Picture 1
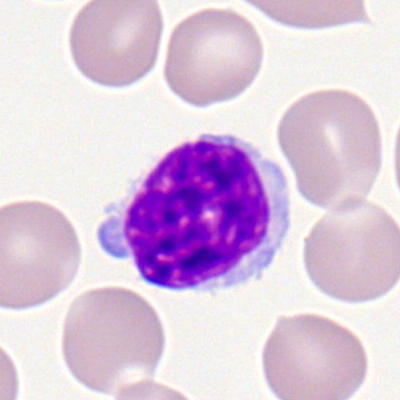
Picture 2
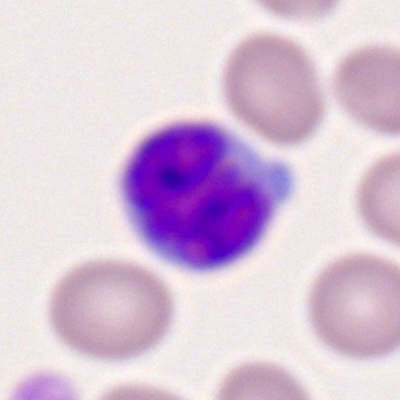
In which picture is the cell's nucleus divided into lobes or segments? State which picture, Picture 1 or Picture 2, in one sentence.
A lobed nucleus is found in the cell of picture 2.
